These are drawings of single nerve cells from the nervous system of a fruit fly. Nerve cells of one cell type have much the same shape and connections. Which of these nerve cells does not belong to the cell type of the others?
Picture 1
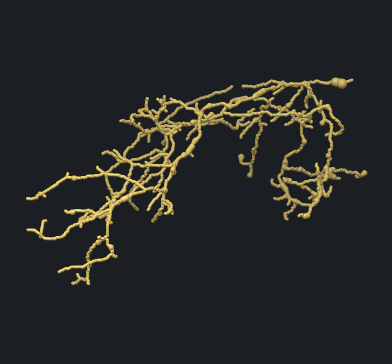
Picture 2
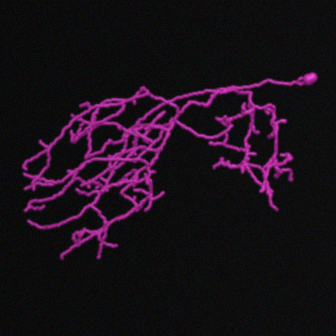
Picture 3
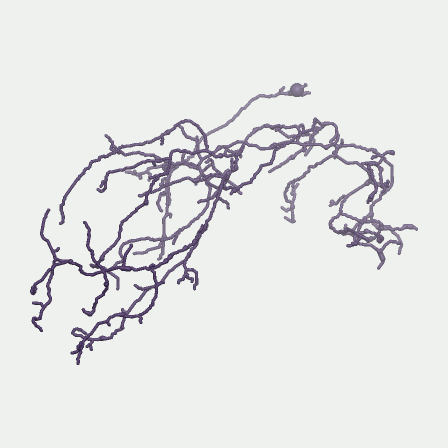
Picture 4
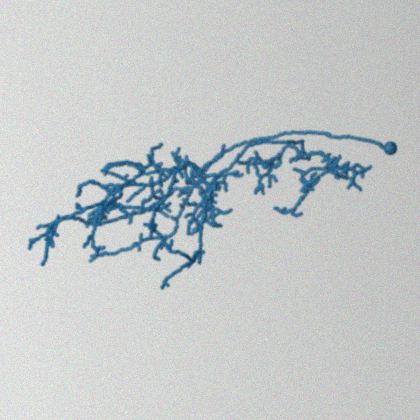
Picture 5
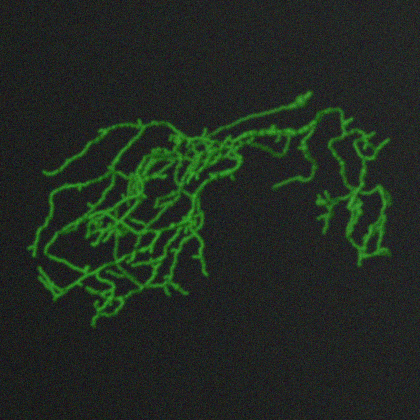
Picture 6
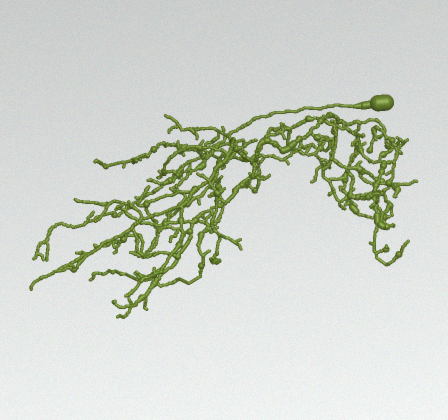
4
